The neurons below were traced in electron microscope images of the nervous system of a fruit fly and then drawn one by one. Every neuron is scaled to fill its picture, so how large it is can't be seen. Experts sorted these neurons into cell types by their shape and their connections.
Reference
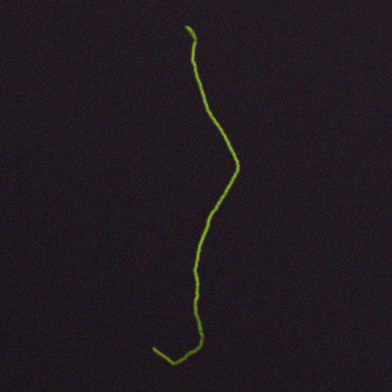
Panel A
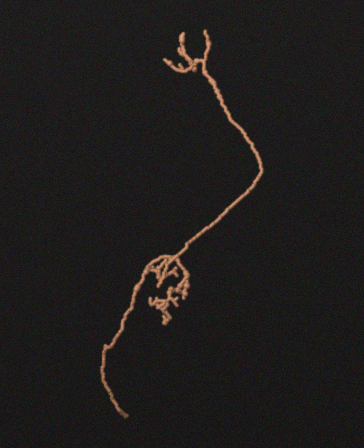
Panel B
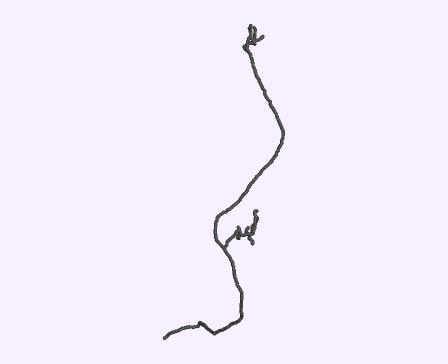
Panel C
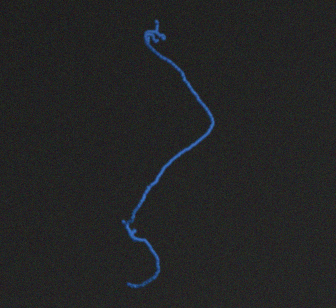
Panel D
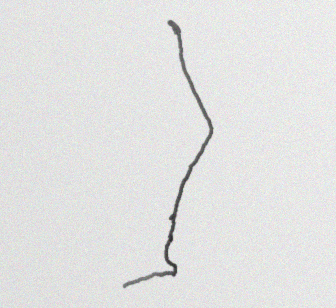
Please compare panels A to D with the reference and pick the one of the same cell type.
Panel D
